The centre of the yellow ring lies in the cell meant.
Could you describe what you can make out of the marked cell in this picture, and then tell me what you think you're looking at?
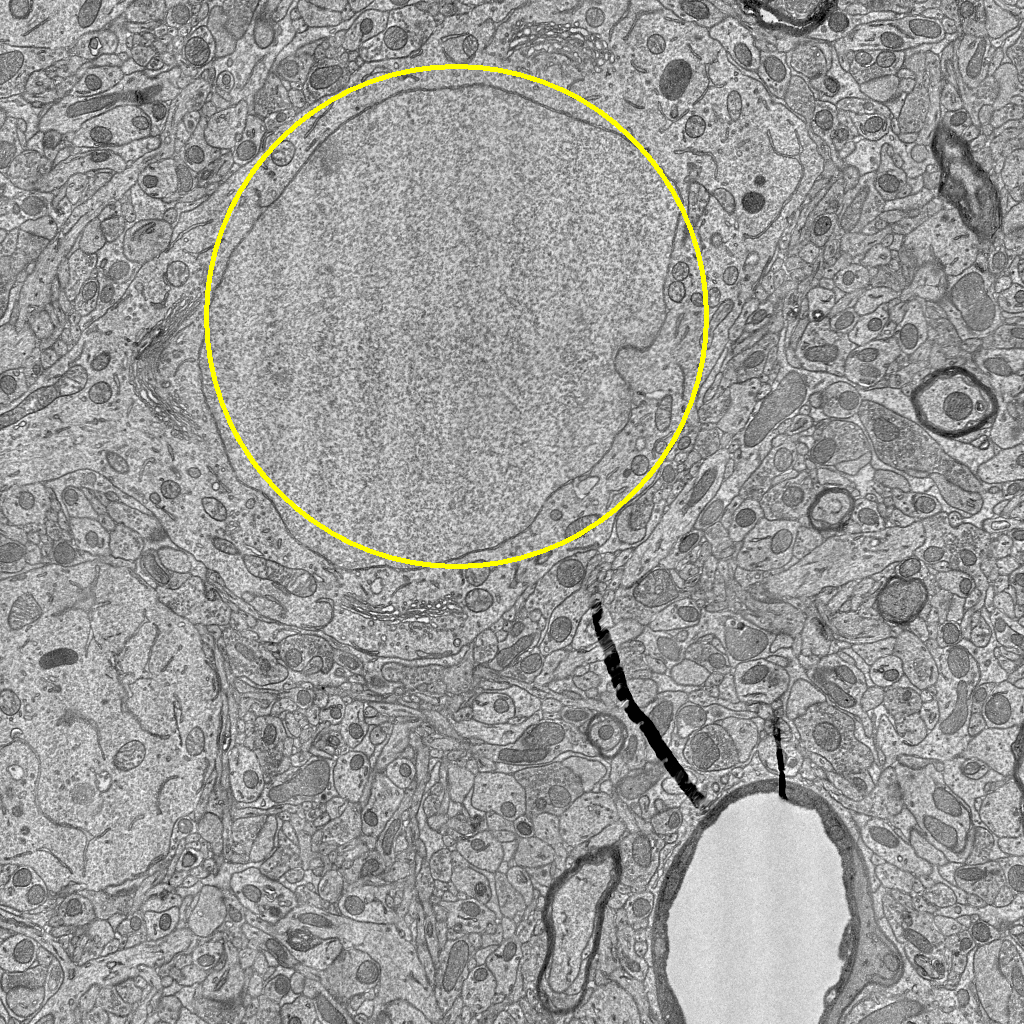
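Nucleus roughly round, filling most of the ring. Nuclear envelope with a single shallow indentation, right side. Chromatin pale, evenly dispersed; no dense clumps beneath the envelope. No distinct nucleolus in this plane. The marked cell is an excitatory neuron.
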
